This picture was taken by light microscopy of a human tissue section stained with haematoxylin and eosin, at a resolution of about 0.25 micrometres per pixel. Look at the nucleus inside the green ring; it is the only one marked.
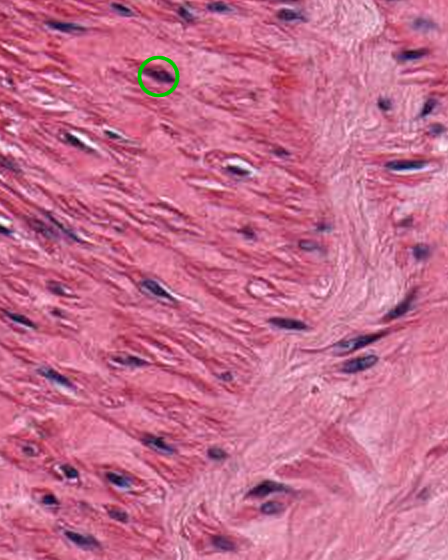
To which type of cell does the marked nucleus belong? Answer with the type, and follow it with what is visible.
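The marked nucleus belongs to a smooth muscle cell. The nucleus is elongated and spindle-shaped with tapered ends, its long axis running obliquely from upper left to lower right. The cytoplasm is pink and fibrillar, and it merges into the surrounding pink fibres without a distinct cell outline. The cell lies parallel to its neighbours in a band of similarly oriented elongated nuclei and pink fibres, all running diagonally across the field.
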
